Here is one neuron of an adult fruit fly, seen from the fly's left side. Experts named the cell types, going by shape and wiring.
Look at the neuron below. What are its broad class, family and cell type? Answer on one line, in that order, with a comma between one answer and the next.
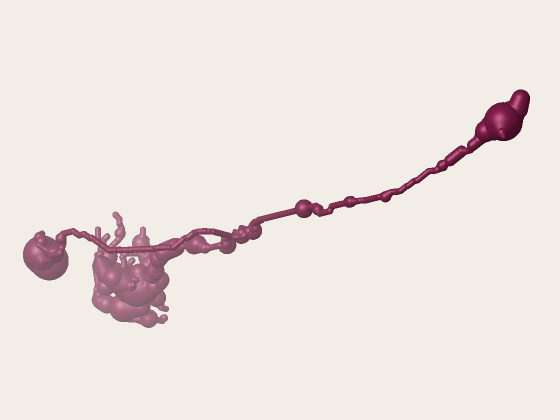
central-brain intrinsic neuron, hemilineage AOTUv3_dorsal, TuBu07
